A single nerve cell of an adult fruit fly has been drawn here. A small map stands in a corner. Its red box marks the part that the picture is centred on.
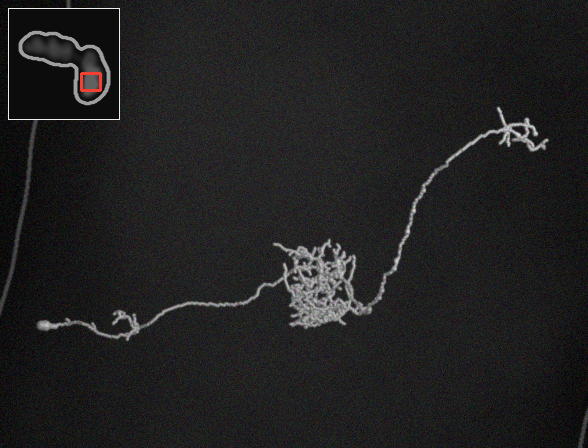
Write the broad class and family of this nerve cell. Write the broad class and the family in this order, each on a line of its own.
central-brain intrinsic neuron
class CX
